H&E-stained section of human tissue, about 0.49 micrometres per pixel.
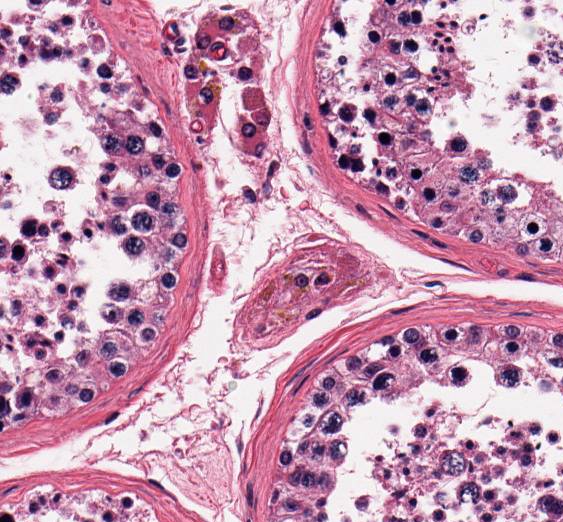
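Testis: parts of four round tubules fill the field's edges, separated by a branching central strip of interstitium. Notice flattened, dark, spindle-shaped nuclei along the layered collagen of the walls. Inside, many layers of rounded cells have round dark nuclei, some larger with coarse clumped chromatin.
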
